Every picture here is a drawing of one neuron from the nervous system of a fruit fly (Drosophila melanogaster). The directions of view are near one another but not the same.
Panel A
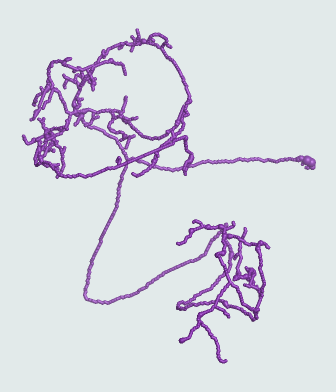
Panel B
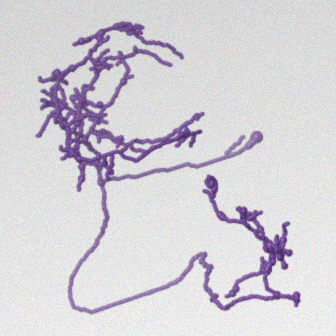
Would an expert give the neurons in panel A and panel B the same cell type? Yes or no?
yes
